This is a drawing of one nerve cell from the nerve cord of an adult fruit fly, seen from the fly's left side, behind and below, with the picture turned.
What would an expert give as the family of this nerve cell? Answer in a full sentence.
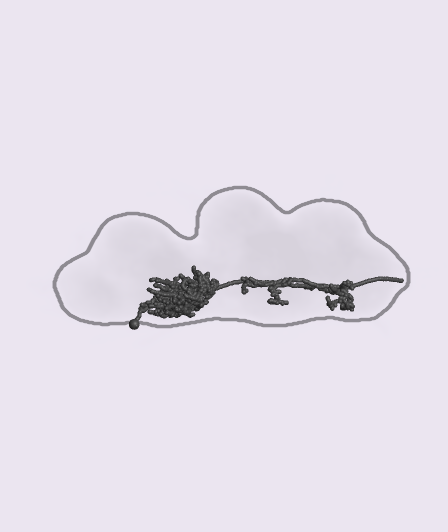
The family is hemilineage 12A.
